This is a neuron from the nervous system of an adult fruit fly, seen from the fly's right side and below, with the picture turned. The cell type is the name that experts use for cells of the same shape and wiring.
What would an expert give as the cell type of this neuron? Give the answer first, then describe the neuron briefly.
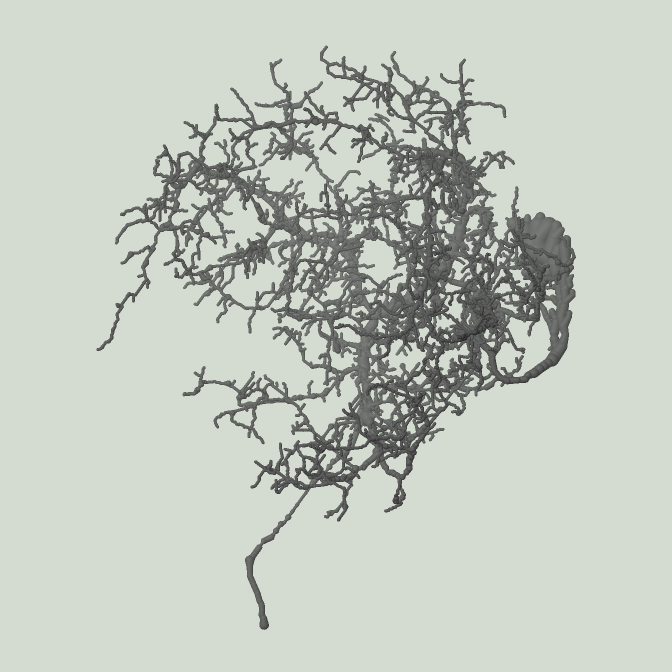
It is of cell type Sternal anterior rotator MN. It is a motor neuron of the nerve cord. The picture shows more than a hundred branch ends. In this view it is about as wide as it is tall.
